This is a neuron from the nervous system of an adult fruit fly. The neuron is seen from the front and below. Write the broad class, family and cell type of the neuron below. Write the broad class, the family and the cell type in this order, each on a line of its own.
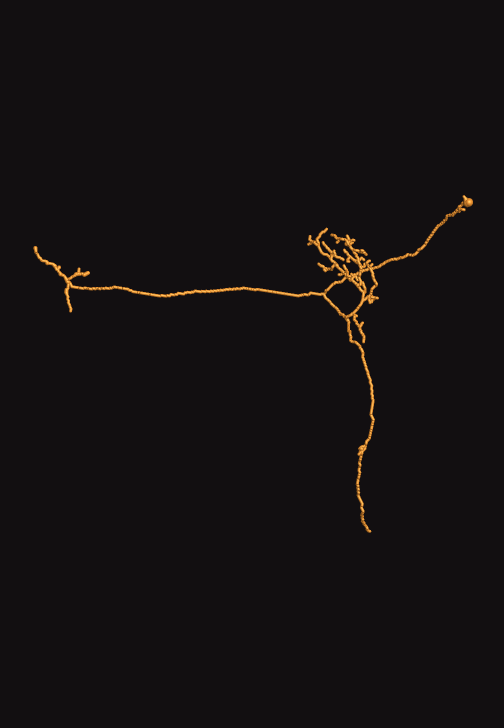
central-brain intrinsic neuron
hemilineage AOTUv3_ventral
LAL087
